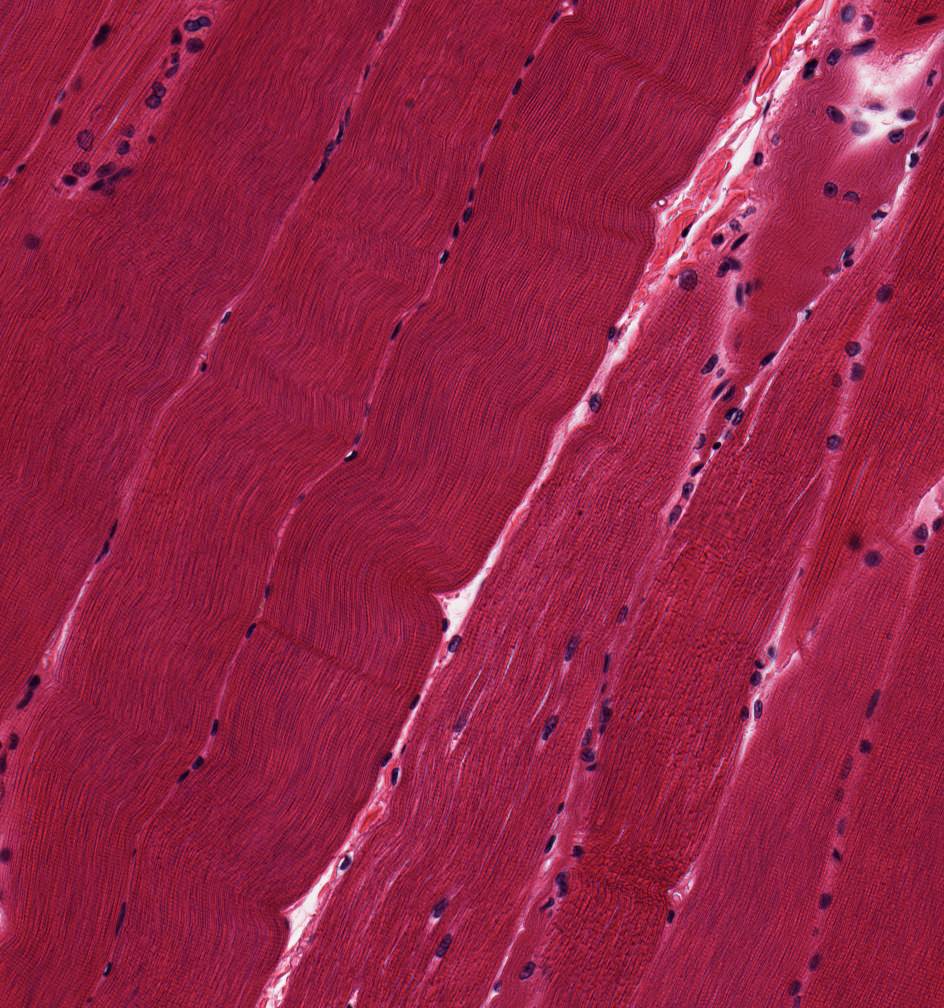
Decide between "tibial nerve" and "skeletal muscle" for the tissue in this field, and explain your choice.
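It's skeletal muscle. What settles it is the fibre cytoplasm, which takes a deep, even red from eosin.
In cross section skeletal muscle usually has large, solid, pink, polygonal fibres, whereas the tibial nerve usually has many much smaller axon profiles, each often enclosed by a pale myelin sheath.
You can also see fine cross-striations across the fibres, with flattened, elongated nuclei at their edges.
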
